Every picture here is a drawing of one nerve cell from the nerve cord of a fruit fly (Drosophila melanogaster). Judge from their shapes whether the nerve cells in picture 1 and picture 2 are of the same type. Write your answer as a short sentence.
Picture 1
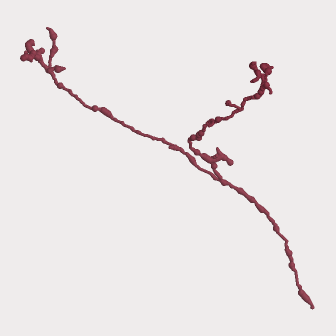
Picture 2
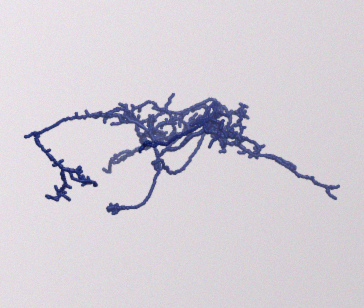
They are of the same cell type.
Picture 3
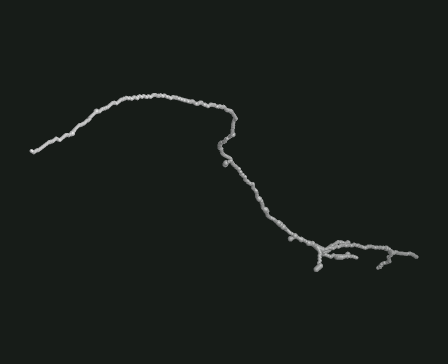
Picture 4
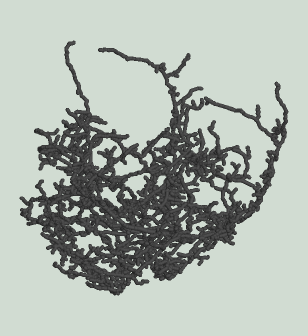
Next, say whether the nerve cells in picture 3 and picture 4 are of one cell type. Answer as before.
They are of different cell types.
